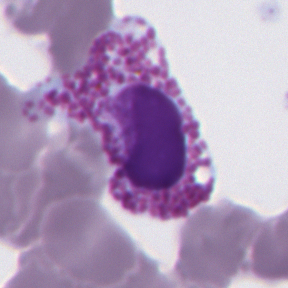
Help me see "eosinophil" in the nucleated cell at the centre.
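Start with the granules: the cytoplasm is thronged with many coarse, round granules, each standing apart from the next, and they are reddish-purple.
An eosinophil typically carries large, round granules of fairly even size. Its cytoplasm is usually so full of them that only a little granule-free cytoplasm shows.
The crowded, coarse, round granules here match that, so they sit well with the name eosinophil. The nucleus lies off-centre, over toward the right side.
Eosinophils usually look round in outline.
This cell does not: its border is irregular, with granules loosely strewn along the upper left edge, and that is the feature that fits the name less comfortably.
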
